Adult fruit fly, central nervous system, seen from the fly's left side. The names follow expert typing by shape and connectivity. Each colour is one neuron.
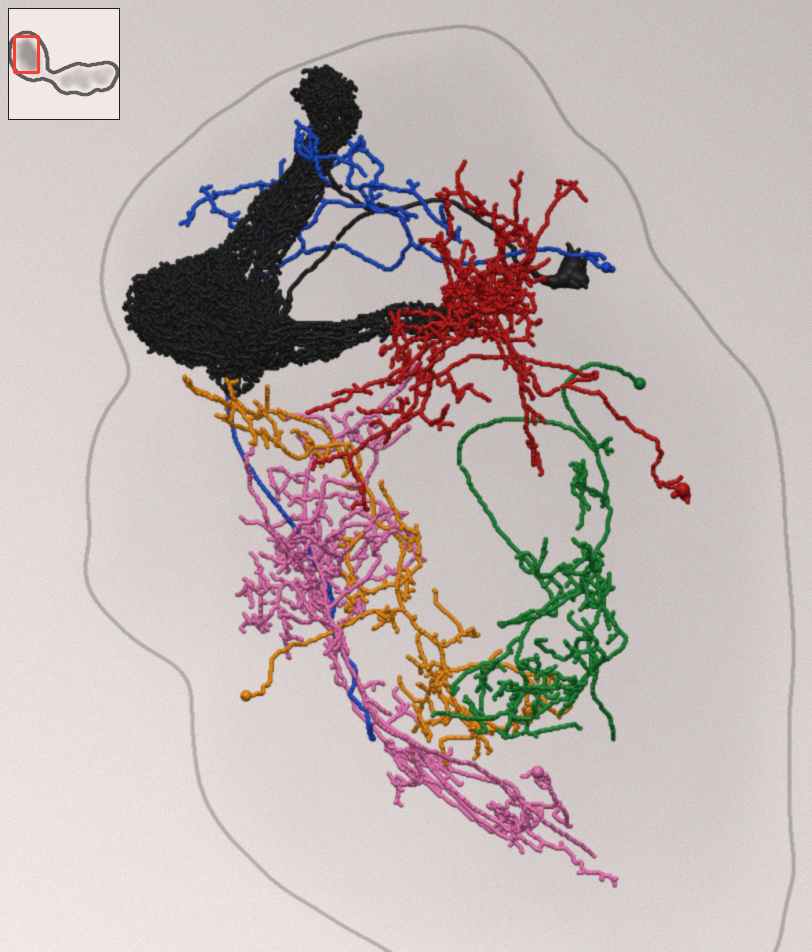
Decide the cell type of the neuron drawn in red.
LHPV2g1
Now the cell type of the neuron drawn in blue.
SIP053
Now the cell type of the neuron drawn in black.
DPM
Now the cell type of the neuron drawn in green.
CB2366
